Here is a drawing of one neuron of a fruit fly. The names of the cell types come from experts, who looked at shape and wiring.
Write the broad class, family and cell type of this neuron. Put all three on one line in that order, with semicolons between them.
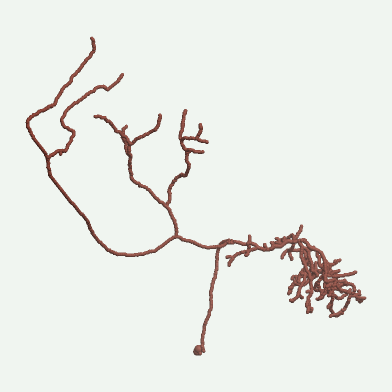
visual projection neuron; hemilineage VPNp&v1_posterior; LC36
